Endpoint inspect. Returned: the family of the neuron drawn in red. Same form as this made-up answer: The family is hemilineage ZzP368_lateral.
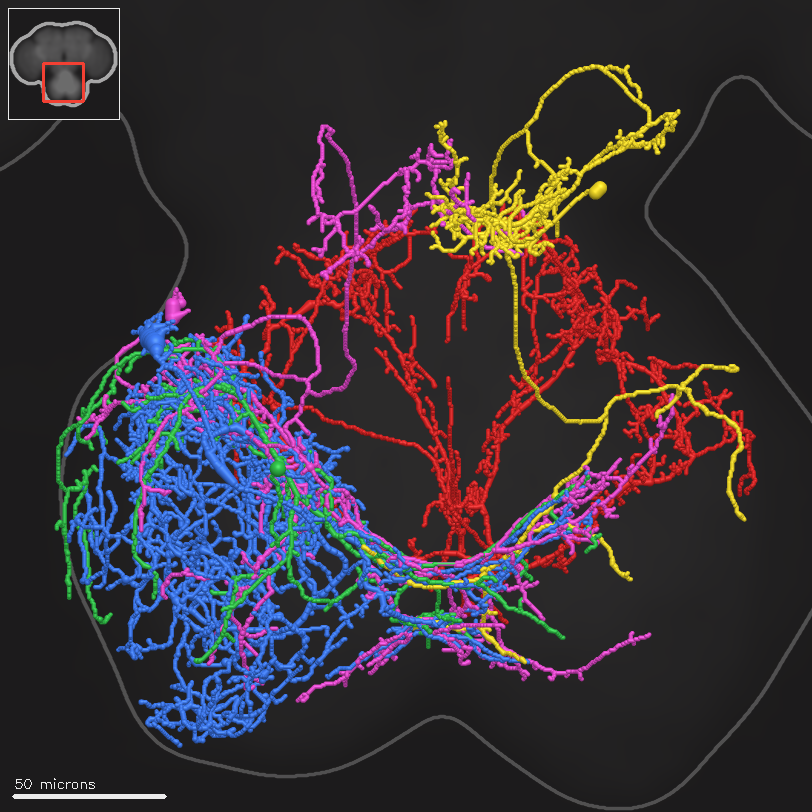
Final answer: The family is hemilineage 10B.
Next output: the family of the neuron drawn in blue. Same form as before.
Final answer: The family is hemilineage 09A.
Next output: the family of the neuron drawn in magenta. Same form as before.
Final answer: The family is hemilineage 19A.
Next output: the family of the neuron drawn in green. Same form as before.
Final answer: The family is hemilineage 16B.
